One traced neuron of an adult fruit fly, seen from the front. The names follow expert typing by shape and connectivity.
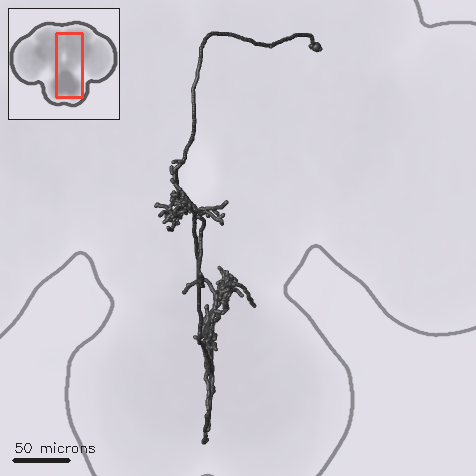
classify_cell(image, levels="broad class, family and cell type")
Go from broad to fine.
descending neuron; hemilineage SMPpv2_dorsal; DNpe036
